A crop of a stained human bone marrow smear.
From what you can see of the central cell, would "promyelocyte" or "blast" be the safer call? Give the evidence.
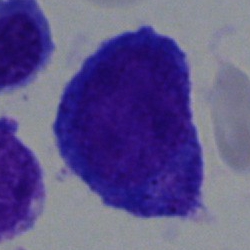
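Promyelocyte. The outline is irregular, roughly a rounded triangle, with a slightly ragged edge. Dense, deep blue-violet staining covers almost the whole cell, leaving no distinct rim of paler cytoplasm. Near the lower edge, a slightly paler area holds a few fine dark purple dots.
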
